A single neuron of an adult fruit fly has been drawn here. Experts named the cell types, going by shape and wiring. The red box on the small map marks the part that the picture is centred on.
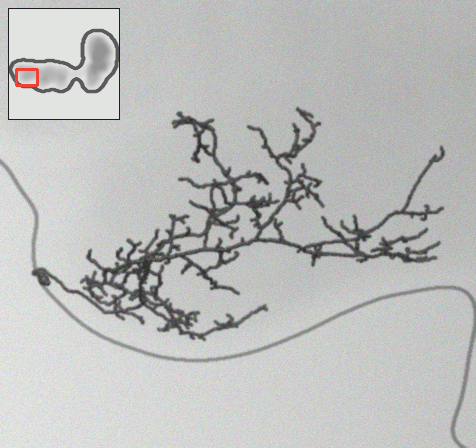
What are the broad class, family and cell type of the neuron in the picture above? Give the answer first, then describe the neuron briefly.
This is a nerve-cord intrinsic neuron. The family is hemilineage 13A. Its cell type is IN13A030. The cell body can be seen on the left of the picture. Dozens of branch ends can be seen.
